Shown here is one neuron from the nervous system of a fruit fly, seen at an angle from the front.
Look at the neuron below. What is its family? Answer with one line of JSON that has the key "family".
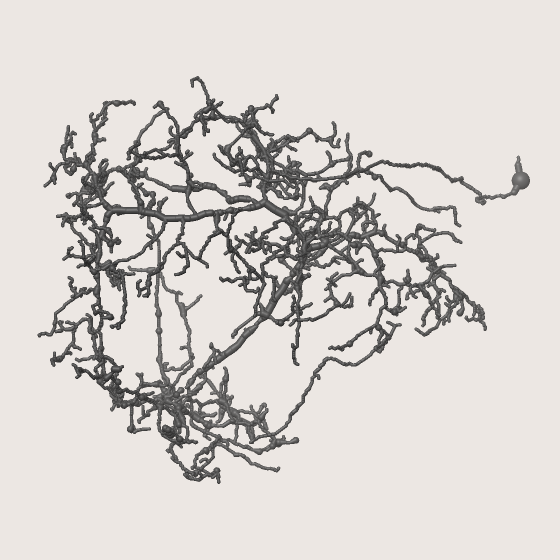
{"family": "hemilineage 03A"}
